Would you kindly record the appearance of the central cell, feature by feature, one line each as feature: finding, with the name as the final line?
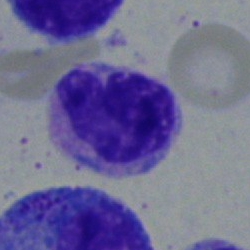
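Nucleus: fills most of the cell, sits toward upper right
Indentation: enters from the nuclear upper edge
Chromatin: dark purple, clumped, paler streaks between clumps
Cytoplasm: pale greyish-lilac
Name: band neutrophil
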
